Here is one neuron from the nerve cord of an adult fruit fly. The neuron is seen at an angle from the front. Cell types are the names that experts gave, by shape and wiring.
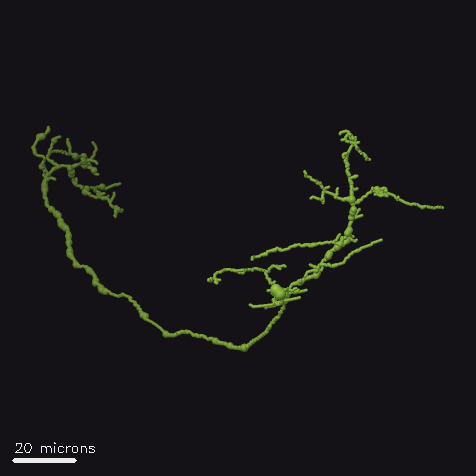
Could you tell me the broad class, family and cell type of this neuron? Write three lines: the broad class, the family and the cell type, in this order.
nerve-cord intrinsic neuron
hemilineage 01A
IN01A082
